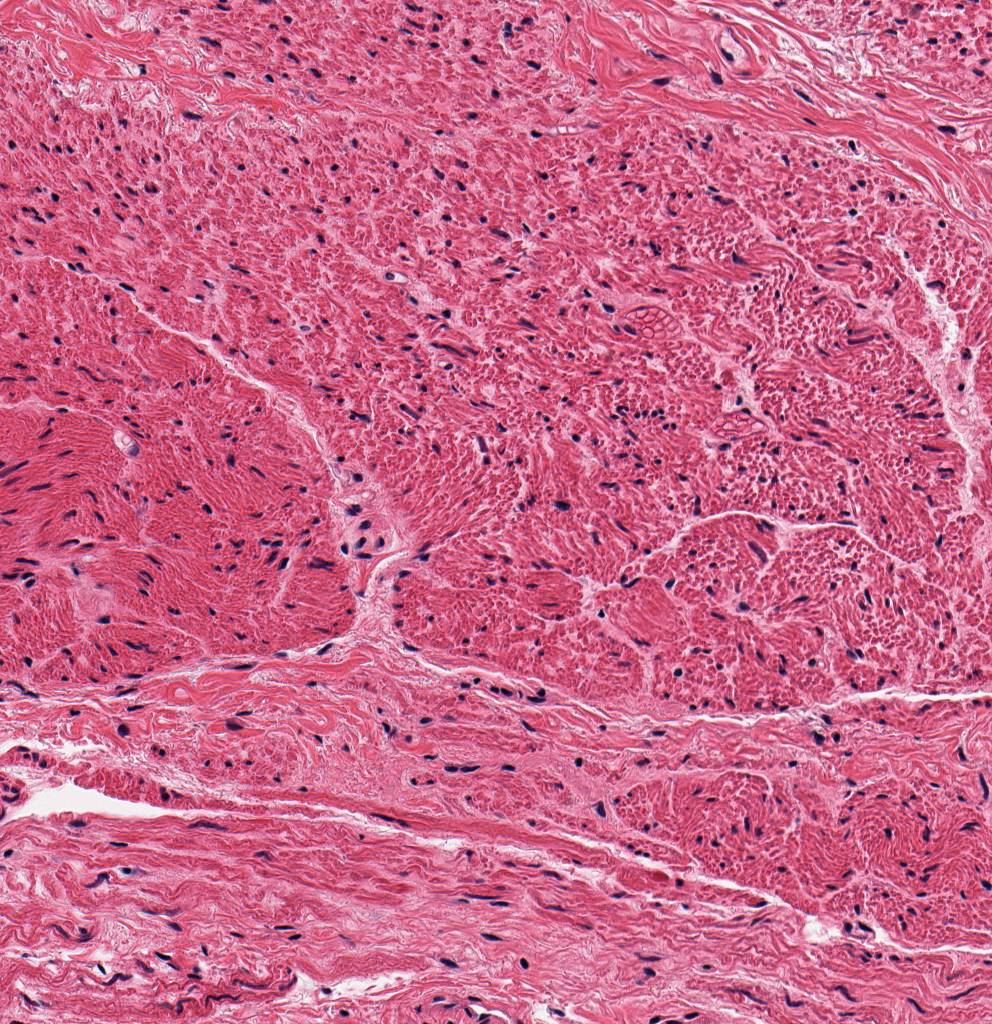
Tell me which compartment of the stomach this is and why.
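Answer: smooth muscle. The field consists of interlacing bundles cut in different planes, and in the lower part the fibres run roughly horizontally across the picture.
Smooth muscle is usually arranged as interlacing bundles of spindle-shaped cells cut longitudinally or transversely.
Where cells are cut lengthwise, their nuclei are elongated, dark and blunt-ended.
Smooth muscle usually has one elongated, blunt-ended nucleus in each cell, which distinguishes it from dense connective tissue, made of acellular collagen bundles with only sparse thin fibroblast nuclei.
Thin, pale strands of connective tissue separate the bundles.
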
